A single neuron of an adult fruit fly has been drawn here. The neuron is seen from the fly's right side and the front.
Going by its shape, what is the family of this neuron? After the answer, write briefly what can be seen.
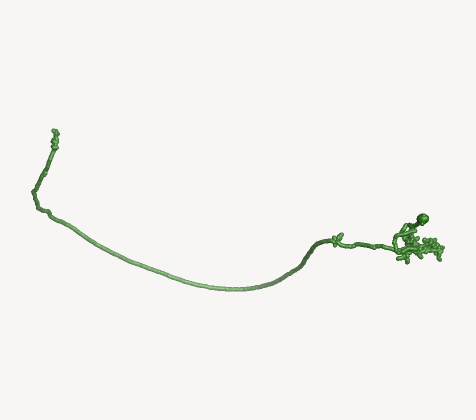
Its family is Tm. Its broad class is optic-lobe intrinsic neuron. Its cell body lies on the right of the picture. As drawn here it is more than twice as wide as it is tall.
